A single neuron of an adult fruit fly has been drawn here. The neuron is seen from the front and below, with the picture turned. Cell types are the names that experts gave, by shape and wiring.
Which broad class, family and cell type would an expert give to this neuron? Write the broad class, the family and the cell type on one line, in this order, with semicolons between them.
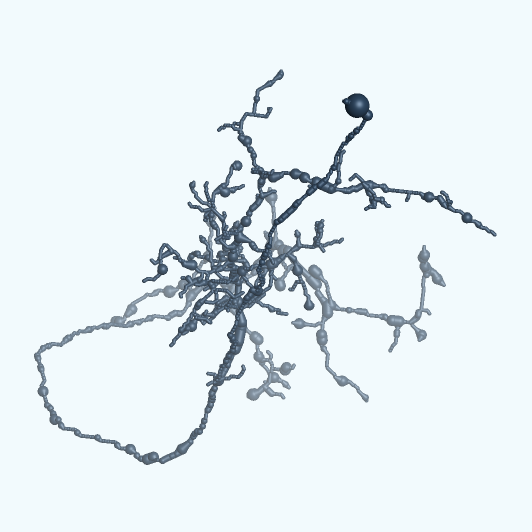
central-brain intrinsic neuron; hemilineage VESa1; CB1418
